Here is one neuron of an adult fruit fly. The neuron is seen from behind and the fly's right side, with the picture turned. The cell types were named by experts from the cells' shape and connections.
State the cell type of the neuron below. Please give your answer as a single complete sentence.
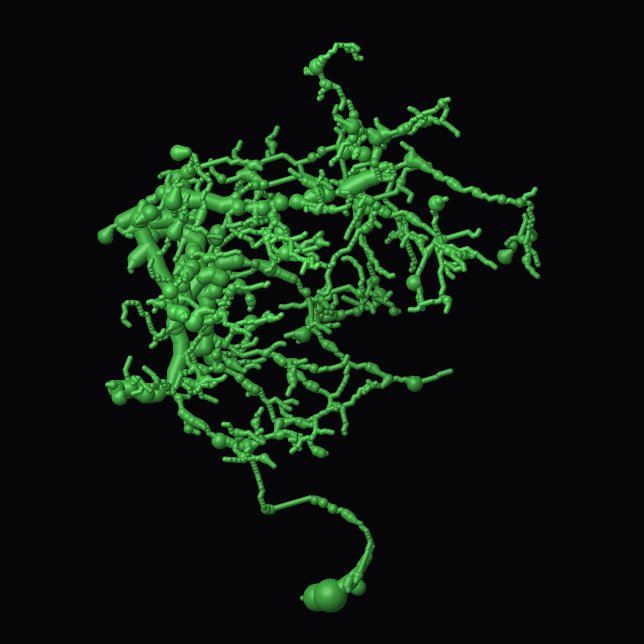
The neuron here is of the cell type INXXX363.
